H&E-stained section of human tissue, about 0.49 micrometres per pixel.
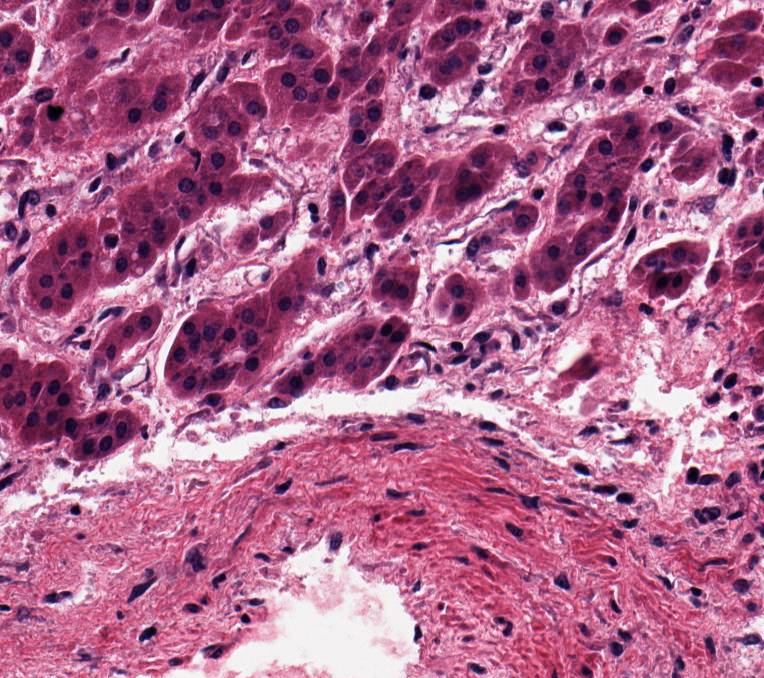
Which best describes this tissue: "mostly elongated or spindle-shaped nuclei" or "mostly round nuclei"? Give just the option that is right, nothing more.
Mostly round nuclei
